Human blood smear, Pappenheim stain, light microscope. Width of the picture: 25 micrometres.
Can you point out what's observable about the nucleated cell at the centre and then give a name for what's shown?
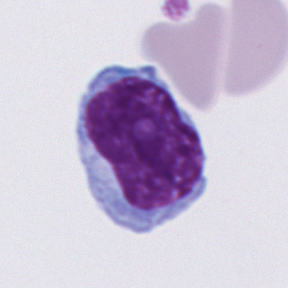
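You'll see an oval nucleus with a slightly uneven outline, about 12 by 10 micrometres, and one pale round nucleolus near its middle. It fills about 70% of a cell measuring about 15 by 11 micrometres. The cytoplasm is pale greyish blue, its rim widest at the lower left. So: a typical lymphocyte.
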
